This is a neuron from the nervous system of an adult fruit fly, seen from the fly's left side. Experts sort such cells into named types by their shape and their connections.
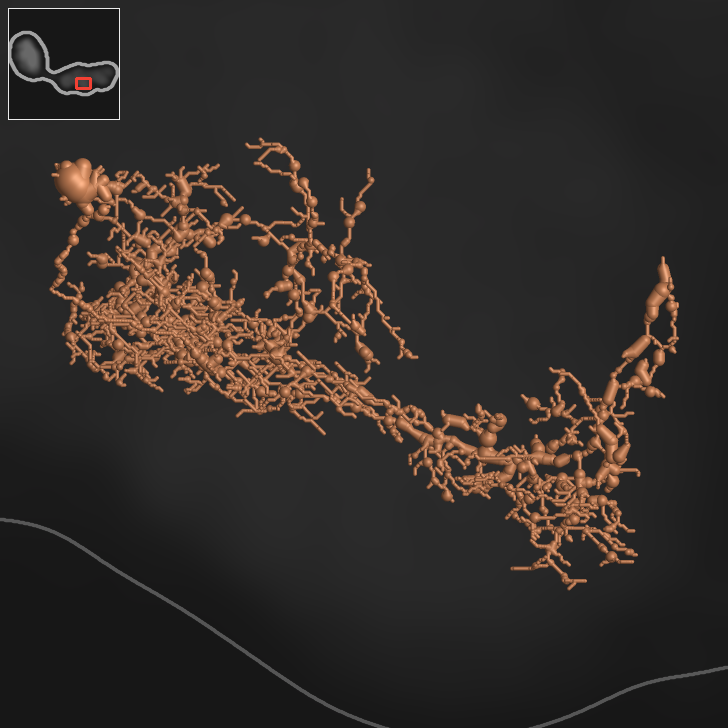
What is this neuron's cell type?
IN09A016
